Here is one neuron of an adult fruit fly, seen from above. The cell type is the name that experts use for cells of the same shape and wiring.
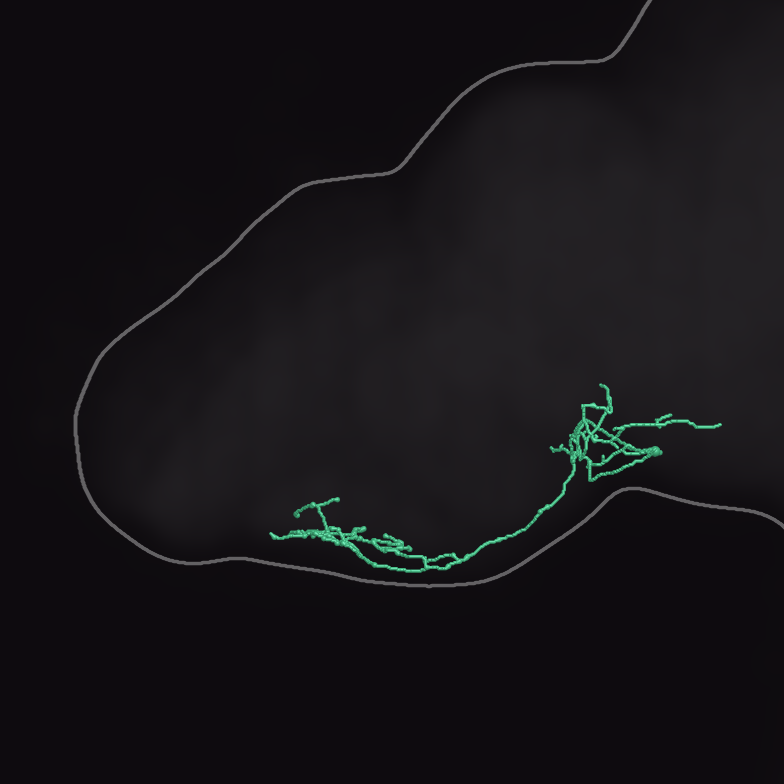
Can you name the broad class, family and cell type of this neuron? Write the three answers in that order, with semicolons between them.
visual centrifugal neuron; LPT; LPT111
